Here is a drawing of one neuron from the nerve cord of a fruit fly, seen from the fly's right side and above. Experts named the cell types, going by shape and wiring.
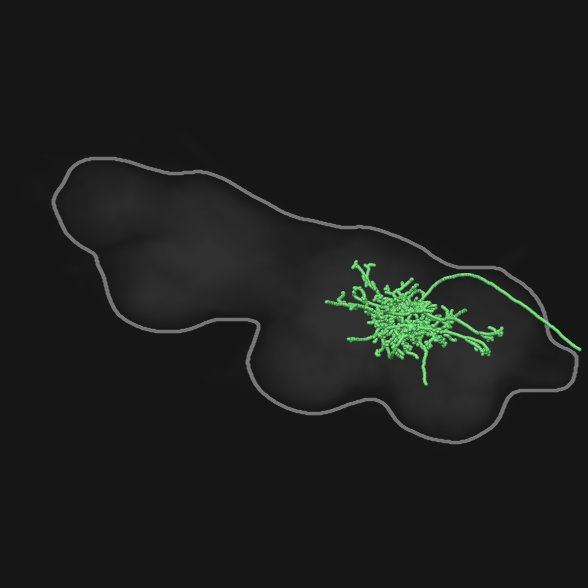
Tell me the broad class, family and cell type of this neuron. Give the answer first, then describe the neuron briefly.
This is an ascending neuron. The family is hemilineage 19B. It is of cell type AN19B017. As drawn here it is wider than it is tall.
